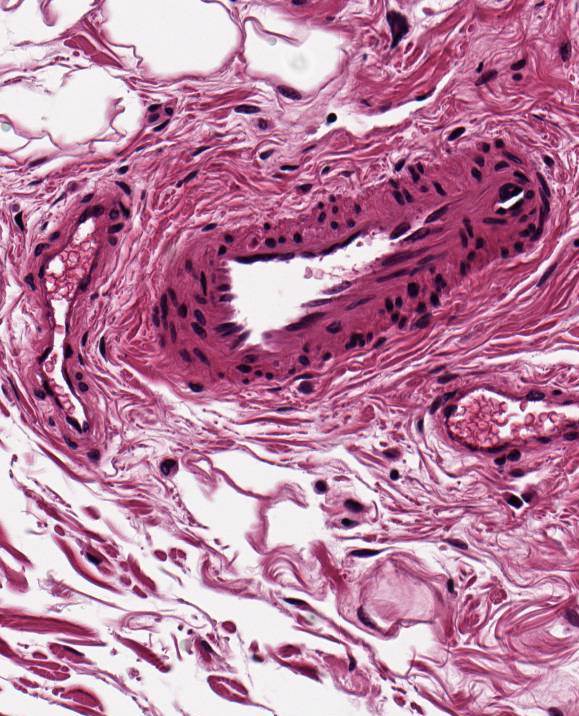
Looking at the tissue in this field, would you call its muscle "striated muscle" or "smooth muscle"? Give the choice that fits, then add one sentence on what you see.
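Smooth muscle. The wall of the central vessel is made of spindle-shaped smooth muscle cells with elongated dark nuclei.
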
